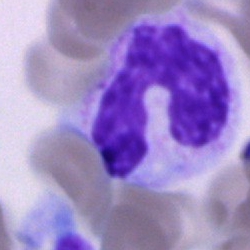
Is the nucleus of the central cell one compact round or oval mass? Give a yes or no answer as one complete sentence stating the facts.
No, the nucleus is not a compact round or oval mass but a curved band without separate lobes.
